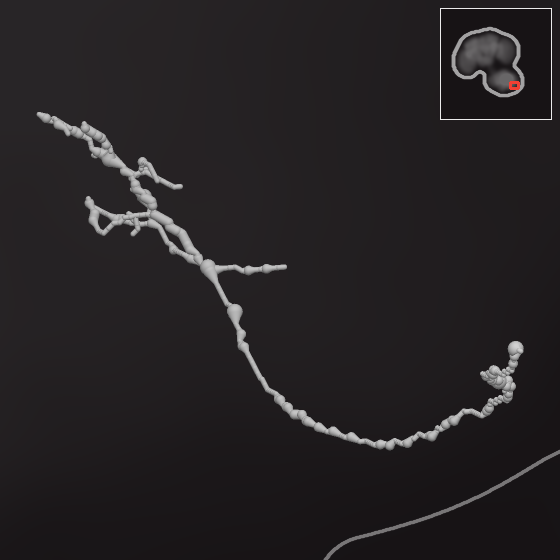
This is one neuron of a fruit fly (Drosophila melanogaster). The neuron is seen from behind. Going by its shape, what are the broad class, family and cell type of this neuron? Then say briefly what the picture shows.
This is a sensory neuron entering the nerve cord. The name of its family is class mechanosensory tactile. It is of cell type SNta20. No cell body is drawn. It has a dozen or fewer branch ends.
